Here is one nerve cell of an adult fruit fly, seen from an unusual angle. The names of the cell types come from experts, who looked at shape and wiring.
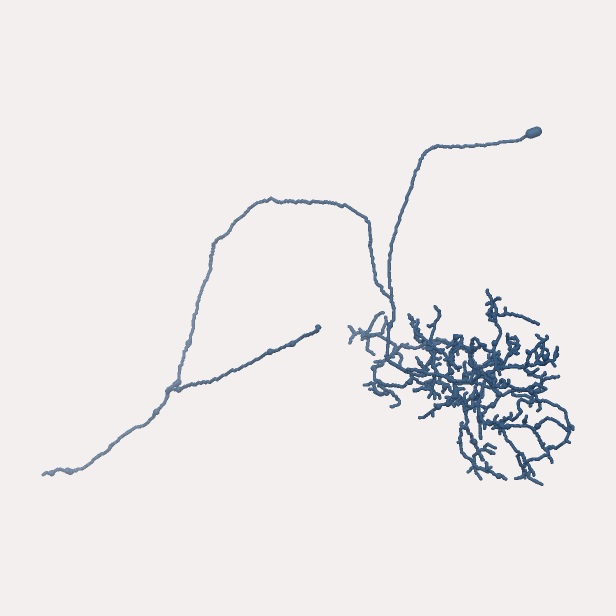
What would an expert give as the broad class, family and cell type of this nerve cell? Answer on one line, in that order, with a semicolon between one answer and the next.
nerve-cord intrinsic neuron; hemilineage 23B; IN23B057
